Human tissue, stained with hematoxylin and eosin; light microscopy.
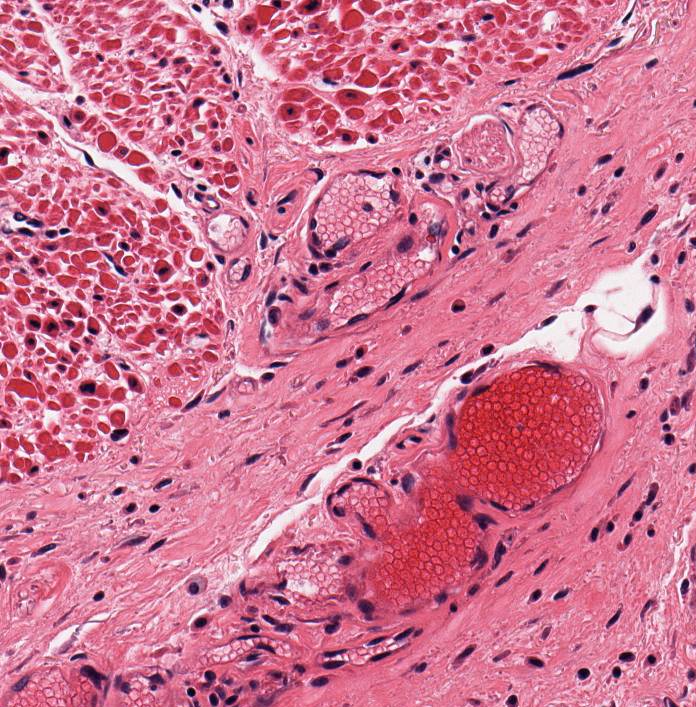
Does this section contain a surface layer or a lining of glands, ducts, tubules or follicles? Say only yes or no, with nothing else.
No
